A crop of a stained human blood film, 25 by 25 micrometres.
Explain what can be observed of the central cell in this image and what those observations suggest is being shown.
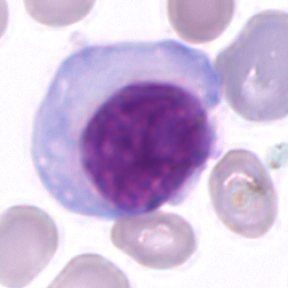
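A nucleus round in outline and about 11 micrometres across lies off-centre, pushed toward the lower right of the cell. Its chromatin is dark reddish-purple, mottled with darker and lighter patches. The cytoplasm is plentiful and a pale greyish blue, forming its widest rim on the left side of the nucleus. It is a plasma cell.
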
